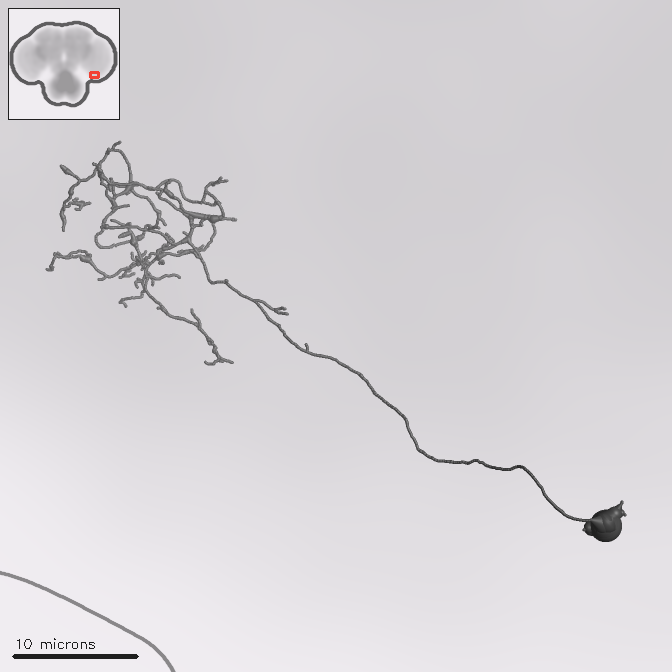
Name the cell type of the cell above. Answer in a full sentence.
The cell type is Cm1.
